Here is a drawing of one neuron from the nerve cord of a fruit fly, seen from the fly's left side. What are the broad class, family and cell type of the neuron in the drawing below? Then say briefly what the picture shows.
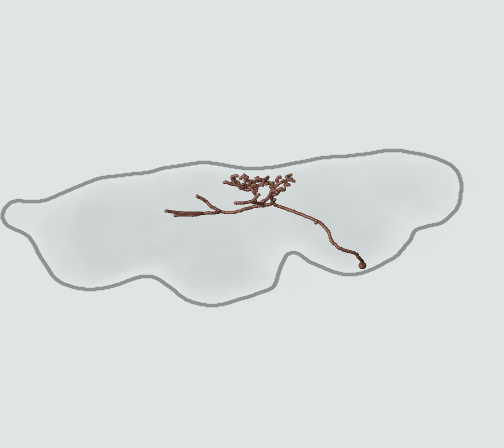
Its broad class is nerve-cord intrinsic neuron. Its family is hemilineage 07B. Its cell type is IN07B099. In this view it is wider than it is tall.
